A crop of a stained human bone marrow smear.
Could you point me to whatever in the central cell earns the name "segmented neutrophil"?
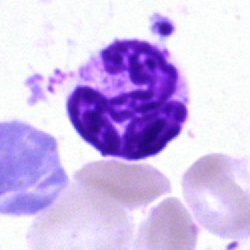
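Looking at the nucleus first, I see it divided into several folded lobes that fill most of the cell.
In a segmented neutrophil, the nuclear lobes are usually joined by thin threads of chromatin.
The several lobes here agree with a lobed nucleus of that kind. The chromatin itself is dark purple and densely clumped. The cytoplasm is pale pinkish-lilac, shows most clearly at the upper left of the cell, and contains fine pinkish granules.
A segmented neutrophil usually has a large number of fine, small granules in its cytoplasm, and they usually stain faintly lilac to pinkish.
So the fine pinkish granules I see agree with a segmented neutrophil as well.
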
